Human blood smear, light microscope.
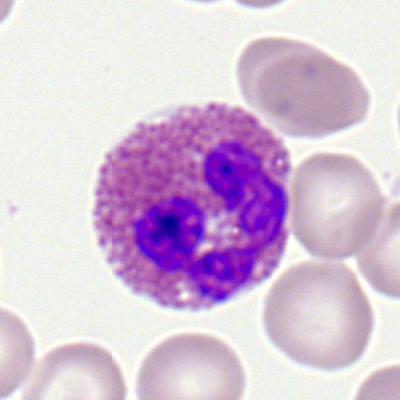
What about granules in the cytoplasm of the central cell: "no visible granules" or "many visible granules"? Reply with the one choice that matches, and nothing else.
Many visible granules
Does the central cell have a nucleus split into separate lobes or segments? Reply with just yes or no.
Yes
